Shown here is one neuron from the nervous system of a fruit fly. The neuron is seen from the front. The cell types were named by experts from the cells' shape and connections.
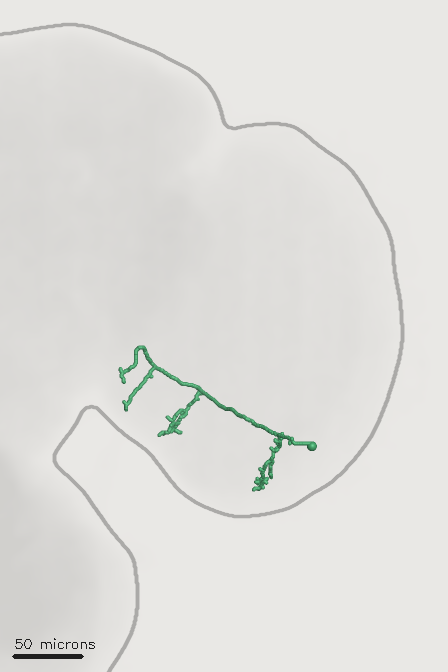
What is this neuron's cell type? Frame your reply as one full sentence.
Under cell type classification, the neuron is TmY9a.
